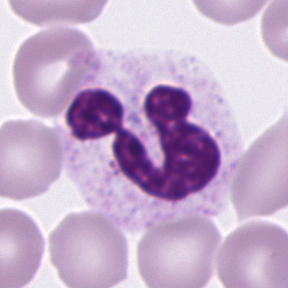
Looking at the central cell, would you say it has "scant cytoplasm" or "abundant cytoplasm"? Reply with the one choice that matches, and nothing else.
Abundant cytoplasm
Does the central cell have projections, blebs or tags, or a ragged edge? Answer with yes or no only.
No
